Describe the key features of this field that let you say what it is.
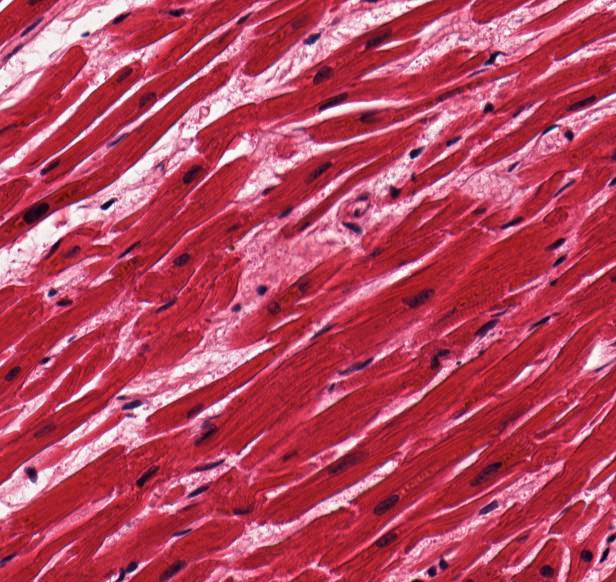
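Myocardium is shown, its muscle fibres branching and joining their neighbours. Each cell has one or at most two oval nuclei in the centre of the fibre, not long rows of nuclei.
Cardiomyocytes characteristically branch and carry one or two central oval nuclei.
Near the centre lies a small patch of loose pale stroma with a few nuclei.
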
